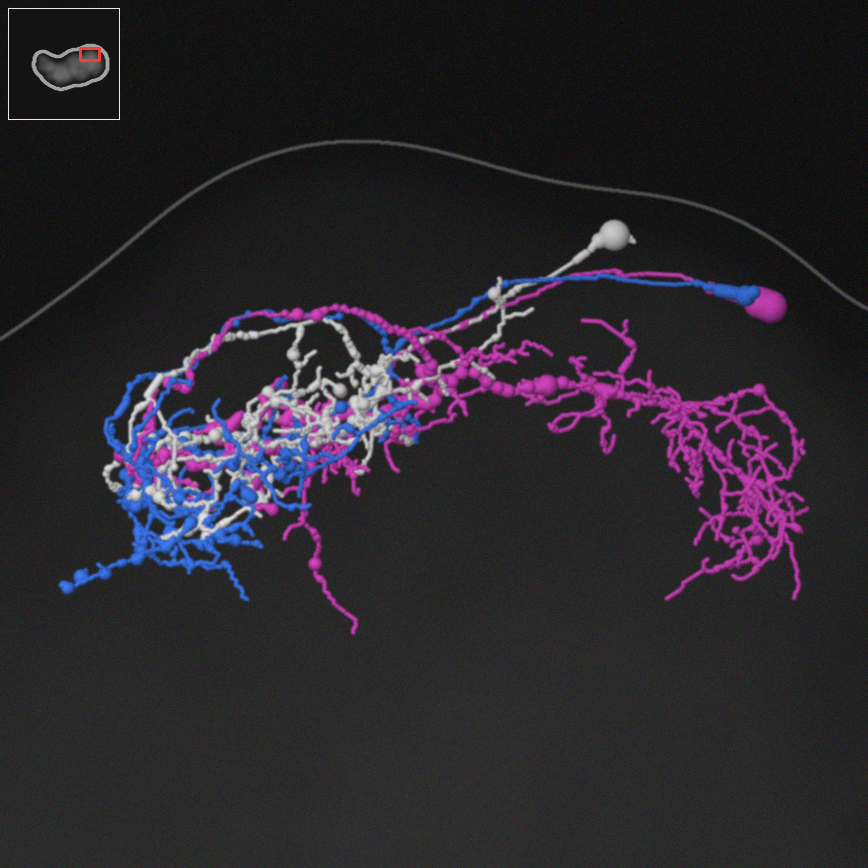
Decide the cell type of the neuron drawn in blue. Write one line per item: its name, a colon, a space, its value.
cell type: SMP215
